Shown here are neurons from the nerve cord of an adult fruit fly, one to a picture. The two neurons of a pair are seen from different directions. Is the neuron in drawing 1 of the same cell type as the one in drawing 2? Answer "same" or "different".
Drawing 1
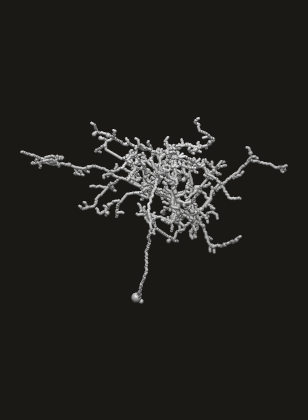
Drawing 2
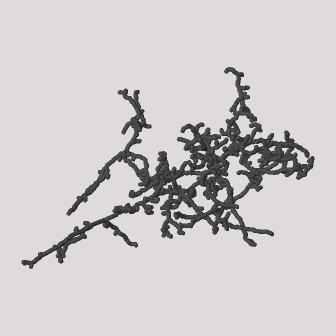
same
